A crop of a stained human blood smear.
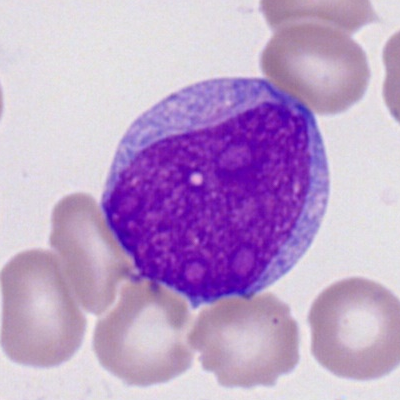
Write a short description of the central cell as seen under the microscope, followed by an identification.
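Most of the cell is nucleus here, leaving a rim of cytoplasm widest along the top. Inside the nucleus I count several pale rounded nucleoli, plus a tiny white dot near its centre. The cytoplasm is pale blue, turning darker blue at the cell edge. This one is a myeloblast.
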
